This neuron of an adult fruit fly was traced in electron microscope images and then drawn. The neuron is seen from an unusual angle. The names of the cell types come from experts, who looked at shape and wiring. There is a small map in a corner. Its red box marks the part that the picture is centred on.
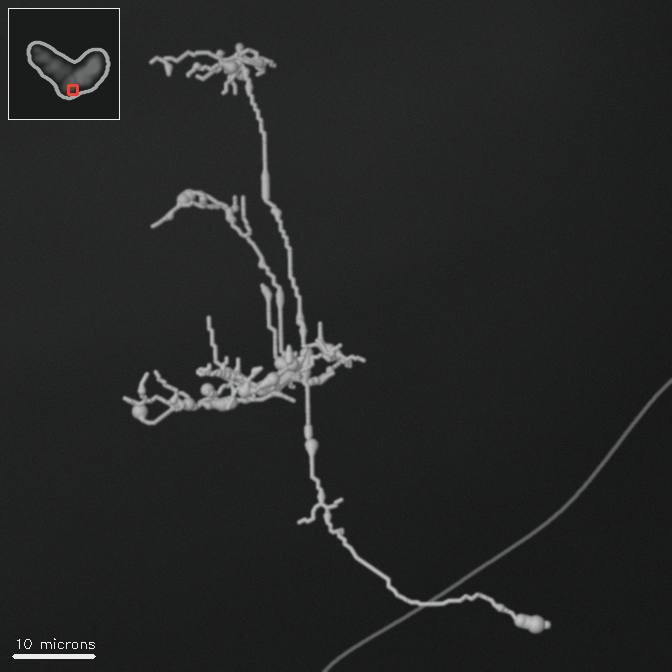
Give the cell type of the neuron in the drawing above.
Mi10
